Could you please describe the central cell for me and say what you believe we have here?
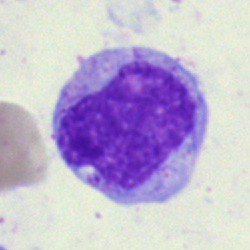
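Chromatin first: dark purple, with a mottled, lightly clumped texture. Next, the cytoplasm, which is pale grey-blue. Its rim is wider on the right side of the cell than on the left. Then a small clear vacuole, sitting in the cytoplasm at the lower left. Last on the list, the name: monocyte.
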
